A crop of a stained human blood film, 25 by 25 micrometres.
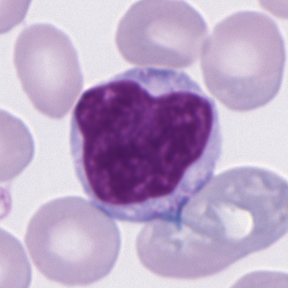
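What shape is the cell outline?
Roughly round.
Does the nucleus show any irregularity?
Yes, a notch in its upper edge.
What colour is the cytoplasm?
Pale grey-blue, with a few fine purple granules lying in it.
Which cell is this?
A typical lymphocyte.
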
